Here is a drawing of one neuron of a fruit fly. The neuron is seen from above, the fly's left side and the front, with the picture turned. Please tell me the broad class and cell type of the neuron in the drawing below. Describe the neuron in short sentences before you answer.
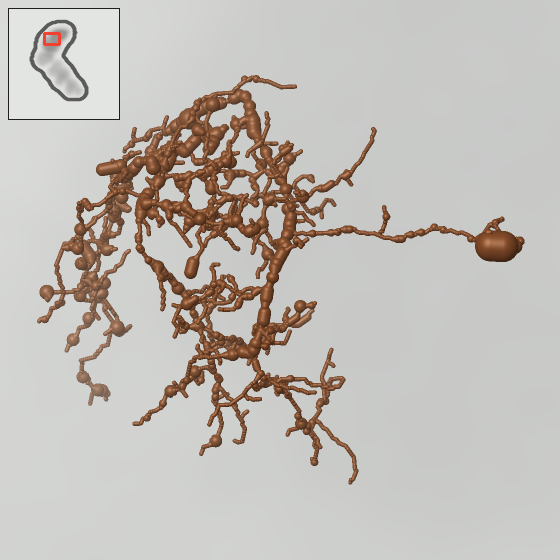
The cell body can be seen on the right of the picture. Dozens of branch ends can be seen. Its broad class is central-brain intrinsic neuron. Its cell type is CRE007.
